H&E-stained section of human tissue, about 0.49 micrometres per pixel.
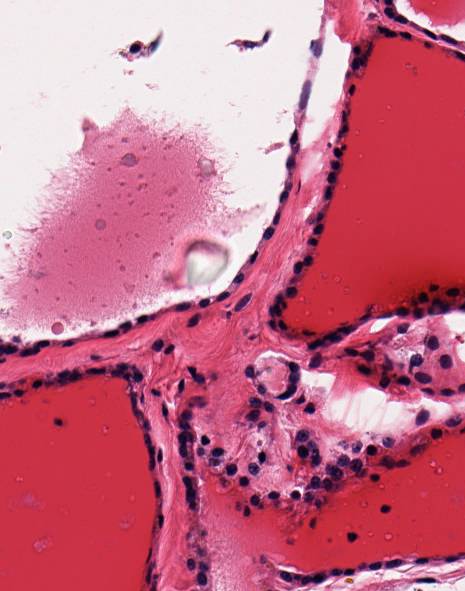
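Thyroid, with follicles lined by a single layer of flattened cells with dark, elongated nuclei; colloid at lower left, upper right and lower right is homogeneous and deep red. Pink fibrous connective tissue runs through the centre between follicles, and below and right of centre a cluster of cells with round dark nuclei lies between large follicles.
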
